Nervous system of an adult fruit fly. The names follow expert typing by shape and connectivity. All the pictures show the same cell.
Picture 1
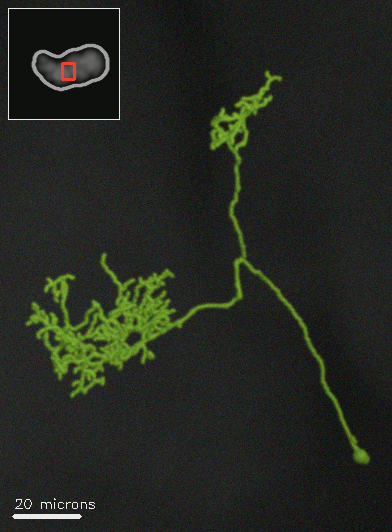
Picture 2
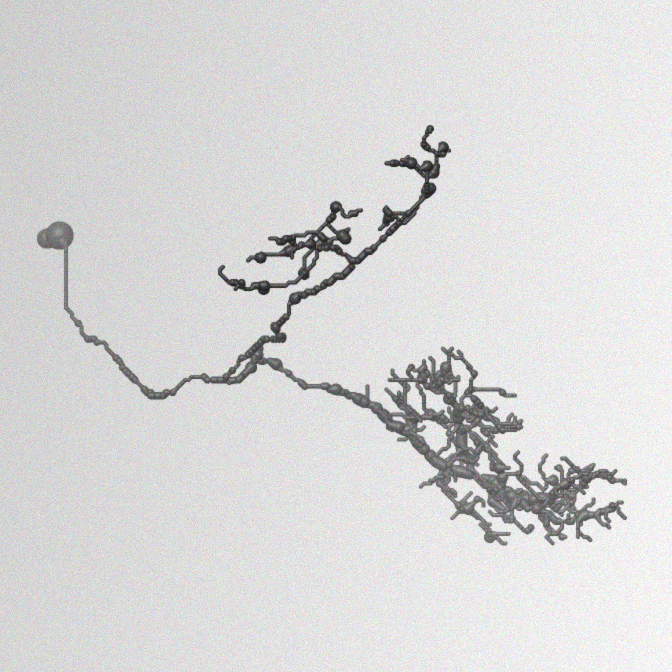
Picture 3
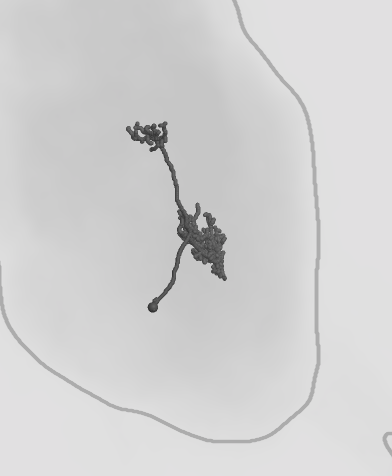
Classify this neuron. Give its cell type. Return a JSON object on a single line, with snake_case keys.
{"cell_type": "LC15"}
